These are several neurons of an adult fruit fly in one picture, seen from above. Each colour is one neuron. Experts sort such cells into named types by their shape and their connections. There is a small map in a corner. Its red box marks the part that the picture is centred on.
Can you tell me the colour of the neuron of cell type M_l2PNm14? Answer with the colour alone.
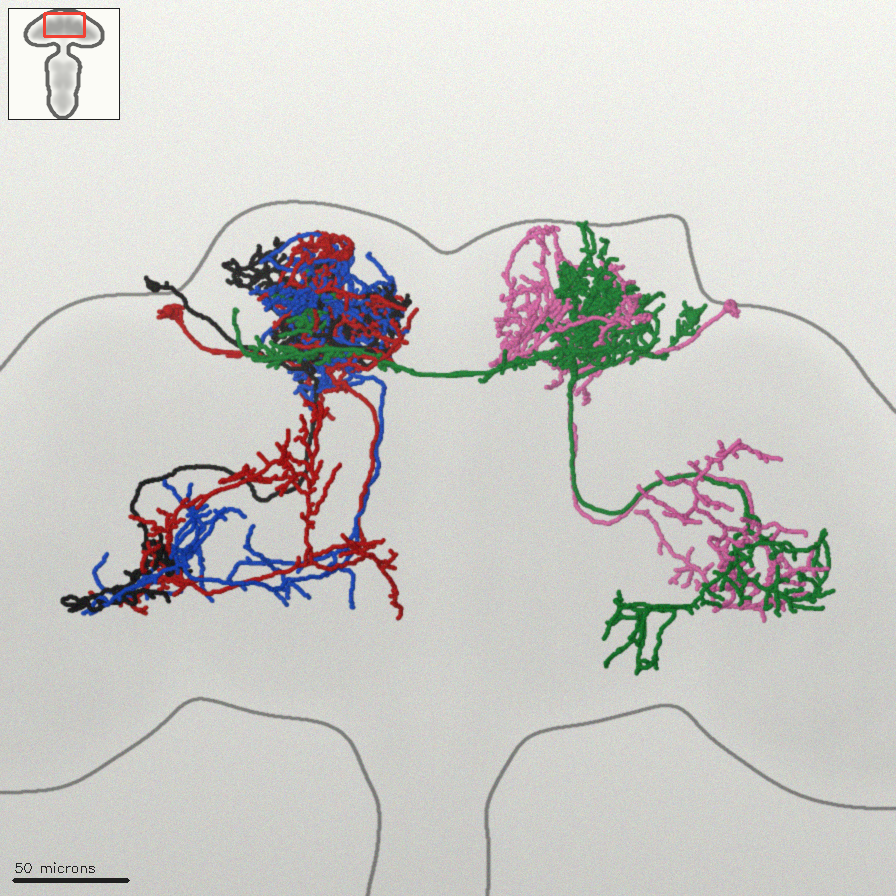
red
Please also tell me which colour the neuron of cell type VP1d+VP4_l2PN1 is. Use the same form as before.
green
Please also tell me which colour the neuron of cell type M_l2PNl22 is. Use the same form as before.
pink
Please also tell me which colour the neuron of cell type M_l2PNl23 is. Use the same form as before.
black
